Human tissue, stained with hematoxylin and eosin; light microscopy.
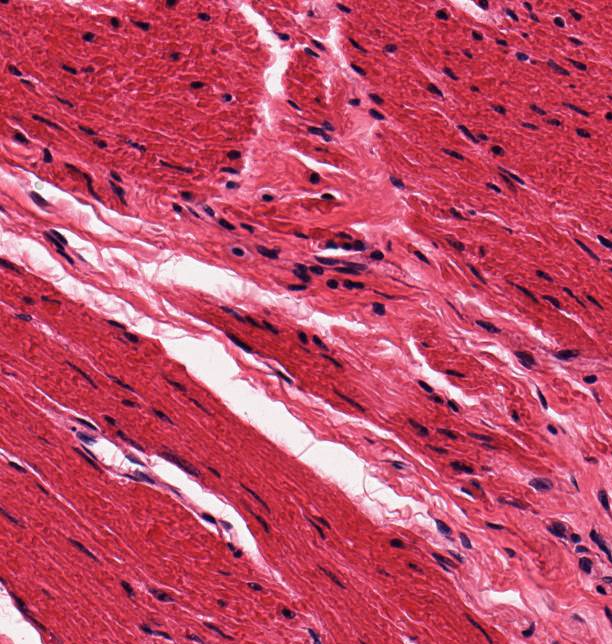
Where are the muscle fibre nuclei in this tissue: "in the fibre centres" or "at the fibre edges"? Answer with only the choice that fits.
In the fibre centres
